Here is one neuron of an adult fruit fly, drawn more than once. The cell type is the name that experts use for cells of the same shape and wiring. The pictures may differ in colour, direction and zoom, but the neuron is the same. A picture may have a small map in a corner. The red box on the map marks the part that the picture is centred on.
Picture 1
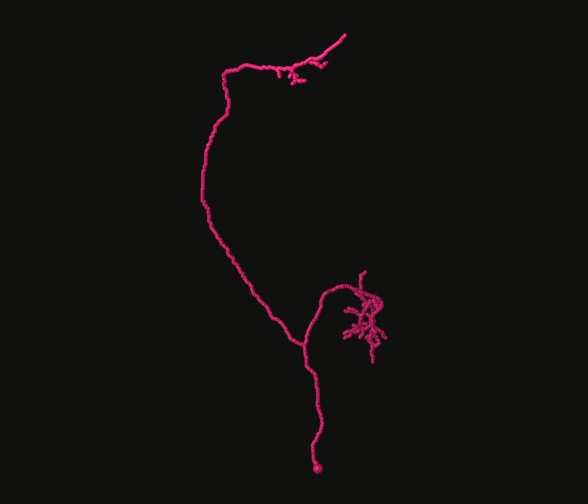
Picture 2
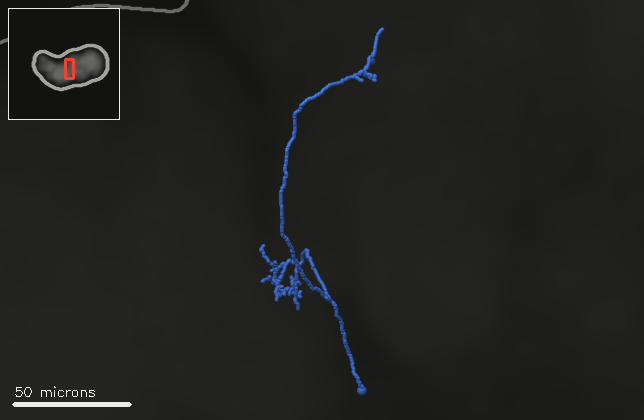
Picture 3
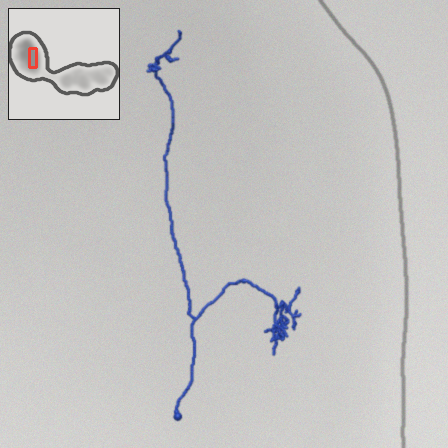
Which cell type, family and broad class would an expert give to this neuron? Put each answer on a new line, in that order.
LC30
LC
visual projection neuron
